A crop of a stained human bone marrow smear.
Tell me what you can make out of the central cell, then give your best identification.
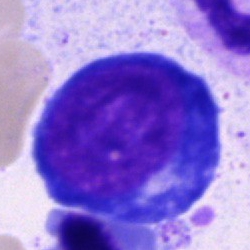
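The cell is round, with a slightly uneven, knobbly edge. Near the centre of the nucleus lies a small pale spot. At the lower right of the cell, the cytoplasm holds a pale clear zone, and it shows no granules. This is a proerythroblast.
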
